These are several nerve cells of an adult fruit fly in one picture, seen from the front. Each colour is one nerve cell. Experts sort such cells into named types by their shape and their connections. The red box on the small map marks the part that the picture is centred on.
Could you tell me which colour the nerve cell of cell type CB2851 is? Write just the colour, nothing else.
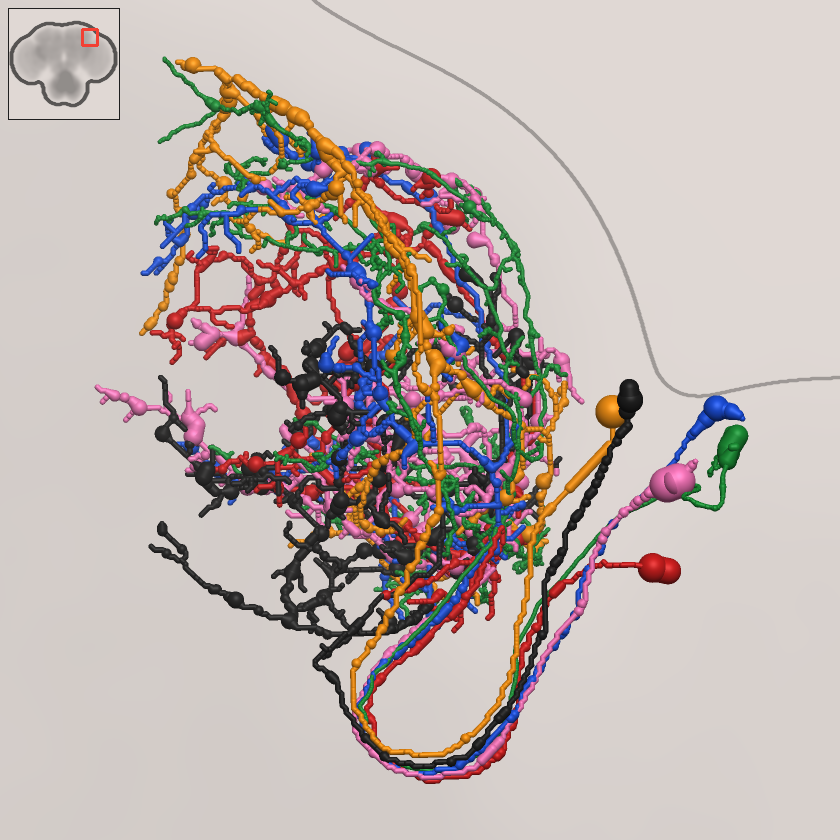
green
